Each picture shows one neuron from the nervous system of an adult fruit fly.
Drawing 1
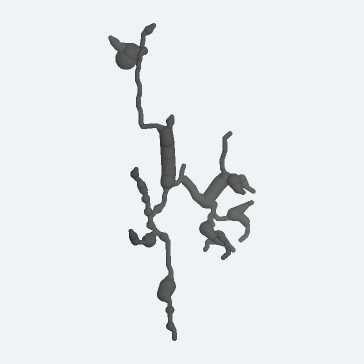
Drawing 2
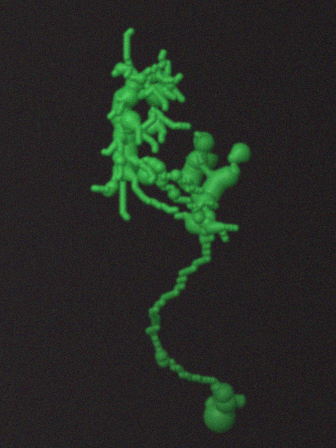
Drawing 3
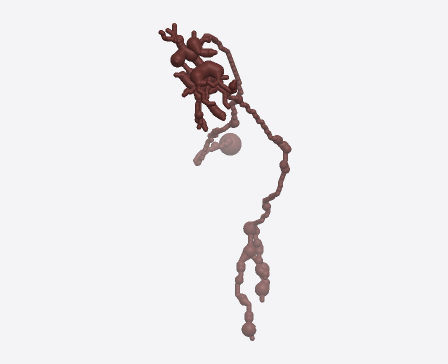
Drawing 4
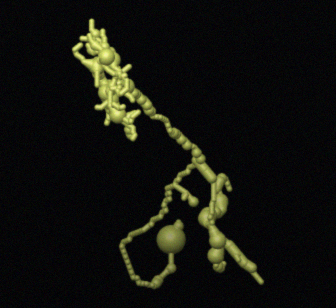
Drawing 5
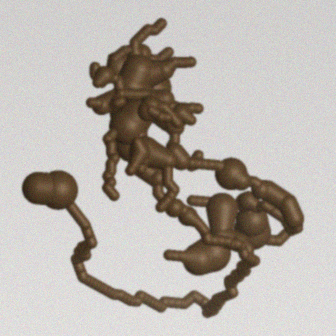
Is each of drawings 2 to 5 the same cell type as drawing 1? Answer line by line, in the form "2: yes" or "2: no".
2: yes
3: no
4: yes
5: yes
